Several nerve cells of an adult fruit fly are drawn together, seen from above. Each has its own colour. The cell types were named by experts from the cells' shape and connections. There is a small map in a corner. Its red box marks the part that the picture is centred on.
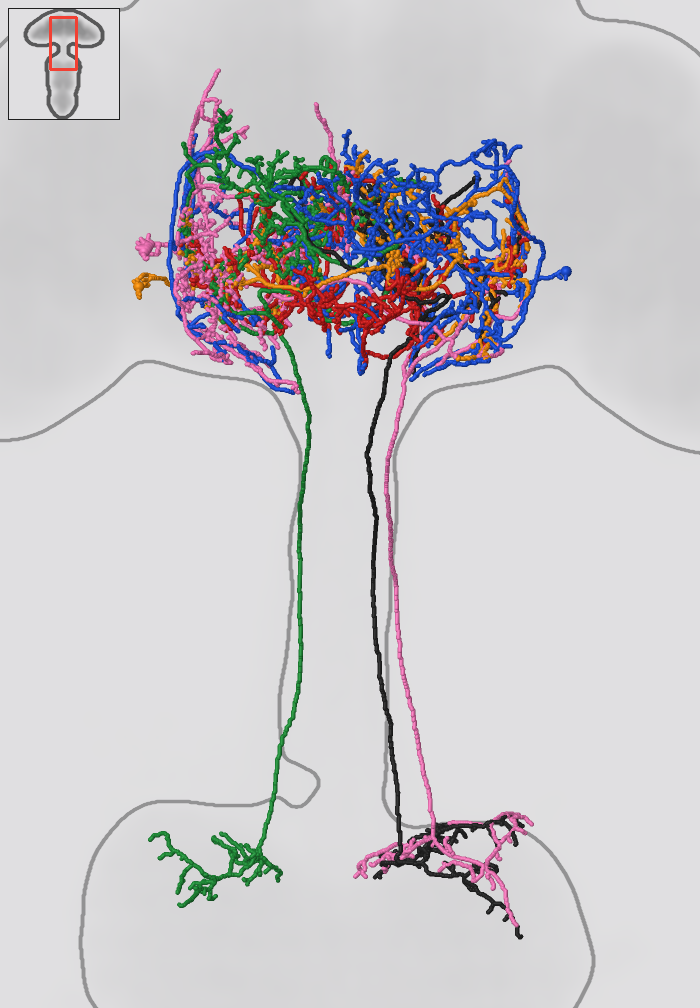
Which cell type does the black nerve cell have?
DNge078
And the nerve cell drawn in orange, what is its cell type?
GNG423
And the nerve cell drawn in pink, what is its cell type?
DNge027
